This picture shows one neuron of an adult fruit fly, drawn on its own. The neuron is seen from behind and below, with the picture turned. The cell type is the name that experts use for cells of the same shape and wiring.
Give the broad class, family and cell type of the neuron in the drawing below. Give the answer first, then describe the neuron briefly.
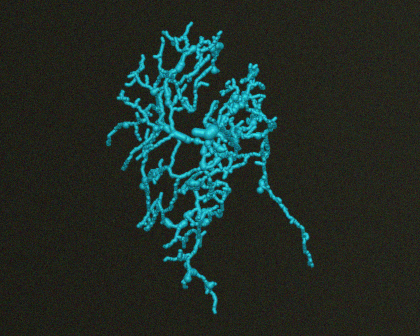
Its broad class is nerve-cord intrinsic neuron. The family is hemilineage 16B. The cell type is IN16B093. The cell body is in the middle of the picture. Dozens of branch ends can be seen.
